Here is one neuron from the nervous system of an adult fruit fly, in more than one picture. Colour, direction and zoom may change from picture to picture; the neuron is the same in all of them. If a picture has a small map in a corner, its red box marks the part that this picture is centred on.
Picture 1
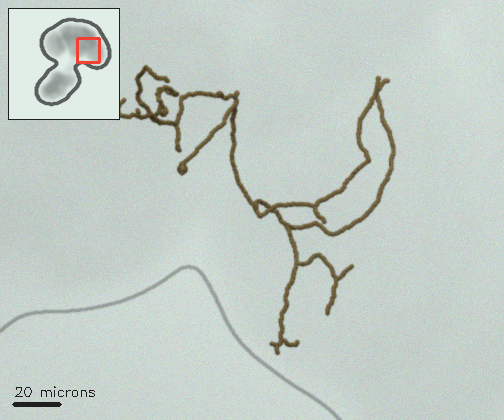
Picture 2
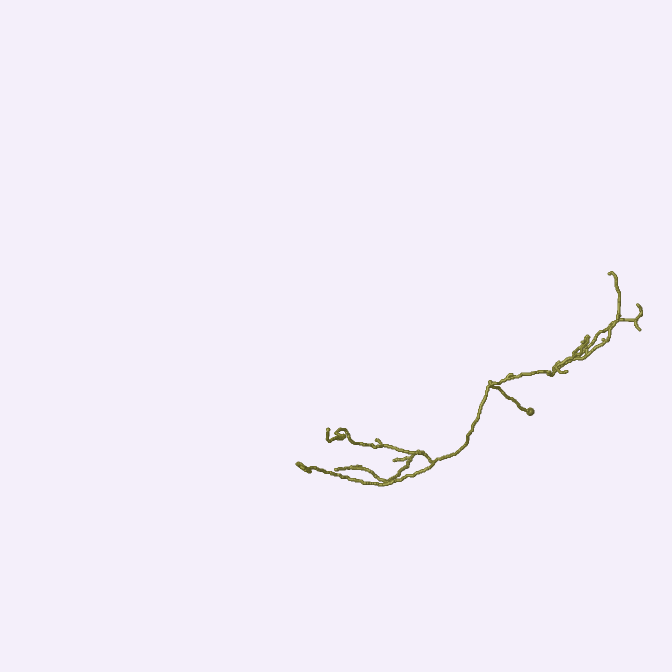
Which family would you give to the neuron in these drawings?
LPT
